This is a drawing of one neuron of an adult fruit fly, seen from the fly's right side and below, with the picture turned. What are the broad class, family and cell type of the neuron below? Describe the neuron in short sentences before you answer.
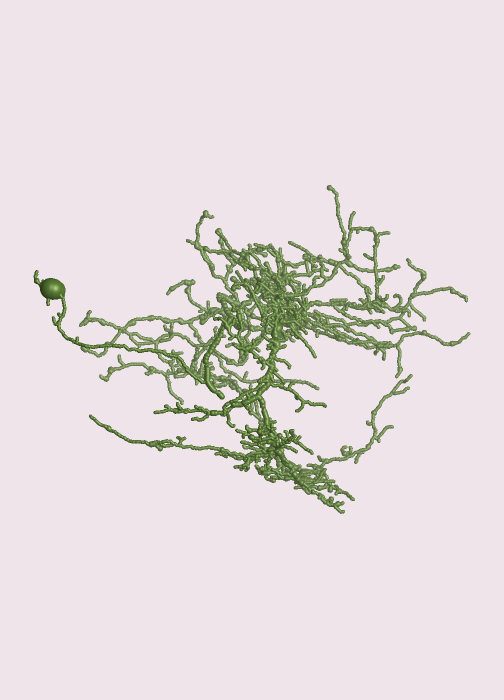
The cell body can be seen on the left of the picture. More than a hundred branch ends can be seen. This is a nerve-cord intrinsic neuron. The family is hemilineage 04B. The cell type is IN04B007.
